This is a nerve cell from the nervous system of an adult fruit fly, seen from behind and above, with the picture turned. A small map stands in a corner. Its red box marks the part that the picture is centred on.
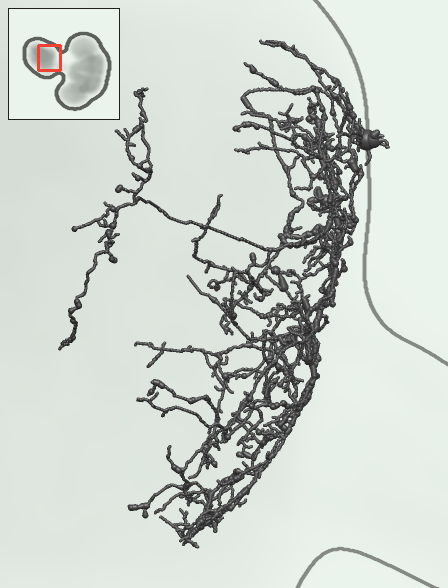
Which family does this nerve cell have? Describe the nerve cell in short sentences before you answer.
The picture shows more than a hundred branch ends. As drawn here it is taller than it is wide. This is a nerve-cord intrinsic neuron. Its family is hemilineage 19B.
